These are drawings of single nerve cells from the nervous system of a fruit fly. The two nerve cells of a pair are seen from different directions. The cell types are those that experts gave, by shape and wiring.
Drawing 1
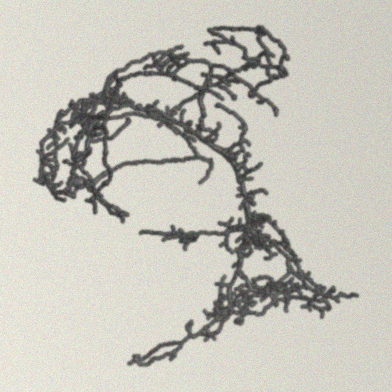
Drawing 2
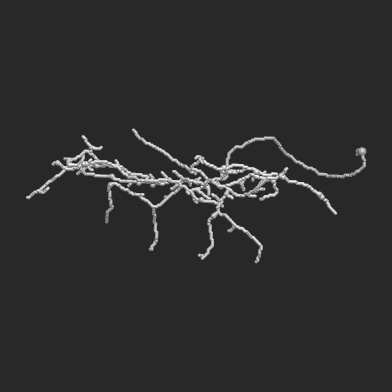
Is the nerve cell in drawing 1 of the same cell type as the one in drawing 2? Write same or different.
different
